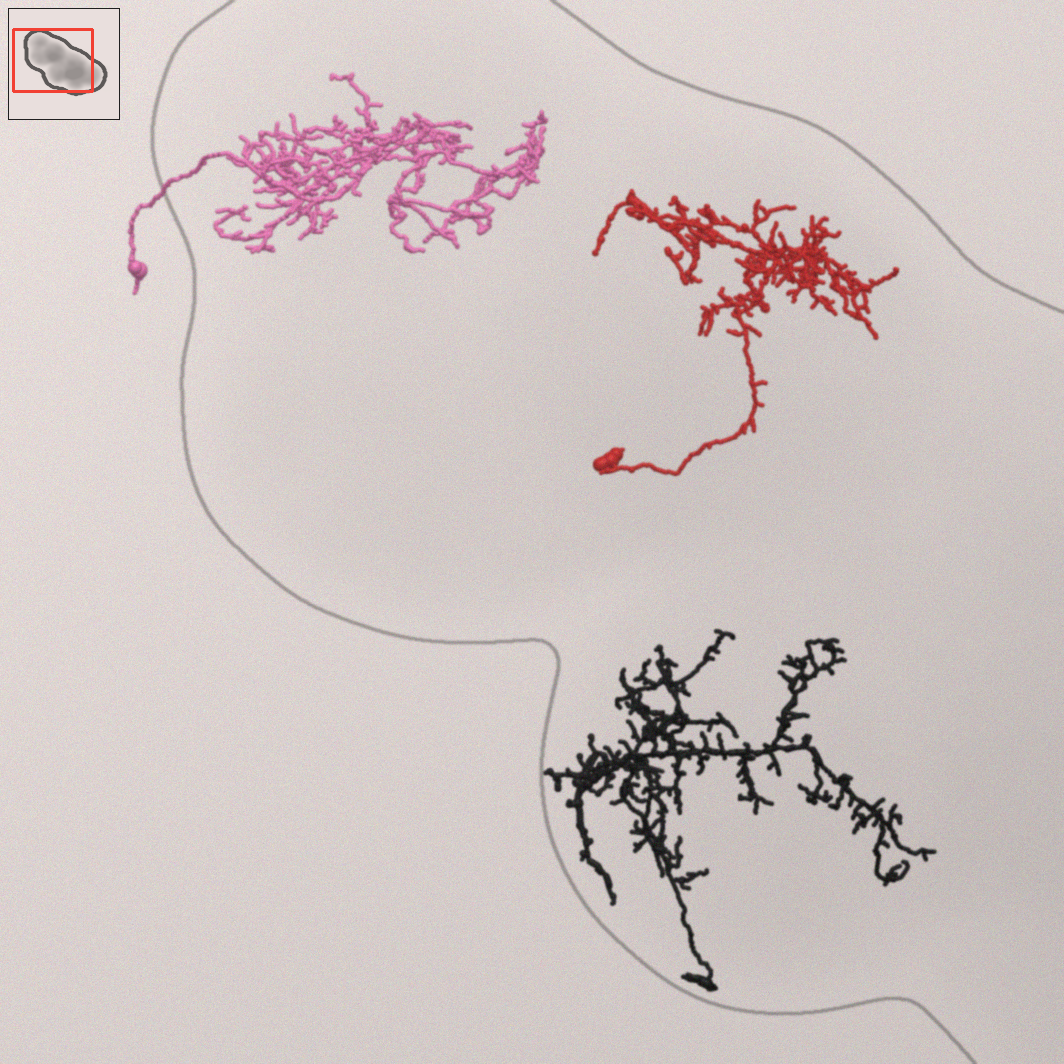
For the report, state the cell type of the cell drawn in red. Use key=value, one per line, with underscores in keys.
cell_type=IN17A061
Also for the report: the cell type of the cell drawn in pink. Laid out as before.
cell_type=INXXX268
